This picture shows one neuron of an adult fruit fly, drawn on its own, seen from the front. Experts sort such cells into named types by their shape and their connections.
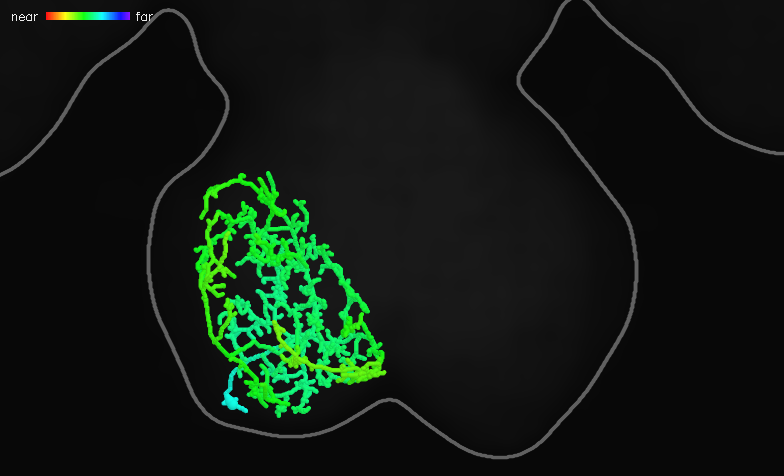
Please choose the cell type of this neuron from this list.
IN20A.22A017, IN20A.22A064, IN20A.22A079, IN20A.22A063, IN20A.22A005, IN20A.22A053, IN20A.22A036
IN20A.22A005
